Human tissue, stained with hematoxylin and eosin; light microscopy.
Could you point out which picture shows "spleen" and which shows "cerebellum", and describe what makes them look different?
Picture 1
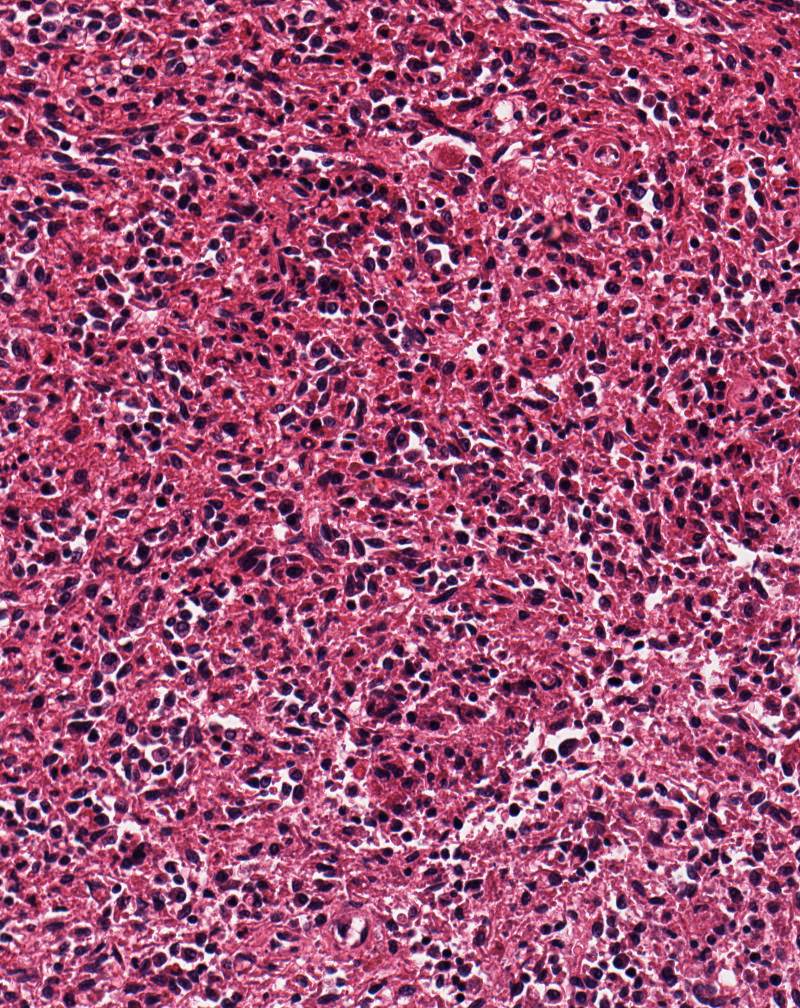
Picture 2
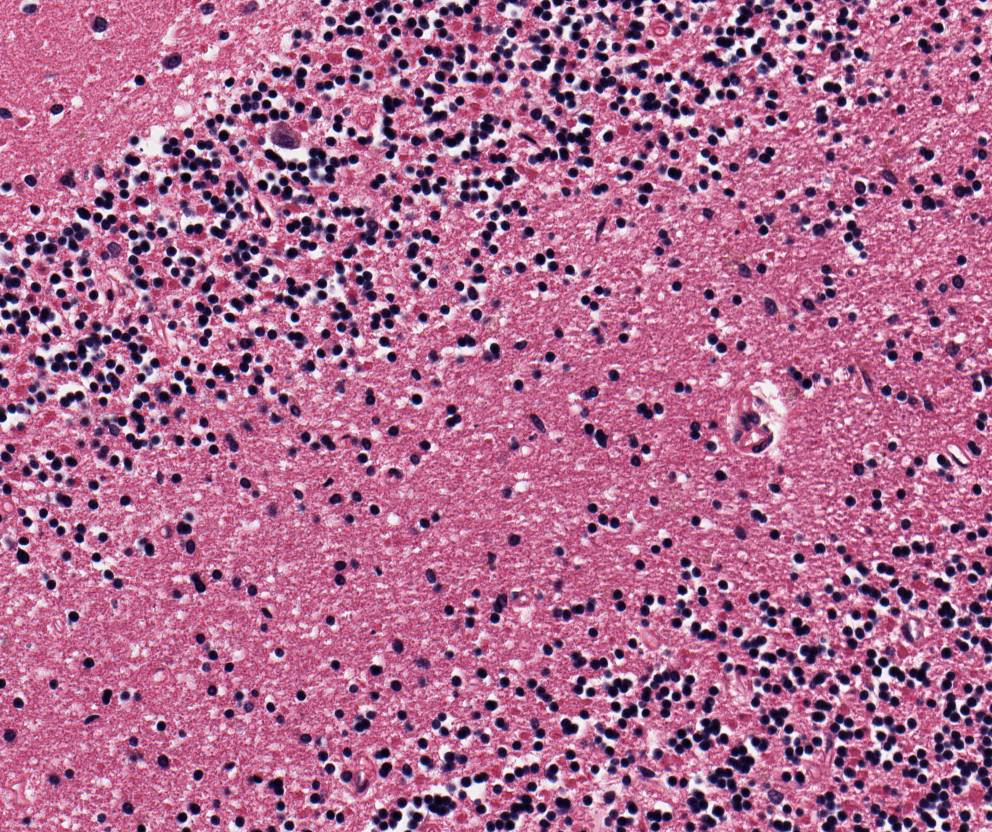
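Answer: picture 1 is spleen and picture 2 is cerebellum. Picture 1 is densely and diffusely cellular throughout, with no follicles, glands, tubules or other organised units. Its cells are mixed, small round dark-staining nuclei alongside larger oval paler ones, many rimmed by pink eosinophilic cytoplasm. In picture 2, crowded small, round, deeply dark-staining nuclei have almost no visible cytoplasm and sit in a finely granular, fibrillary pink matrix without collagen bundles. Many small clear spaces and halos around nuclei in crowded areas are consistent with shrinkage artefact. Neither field has fat cells.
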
